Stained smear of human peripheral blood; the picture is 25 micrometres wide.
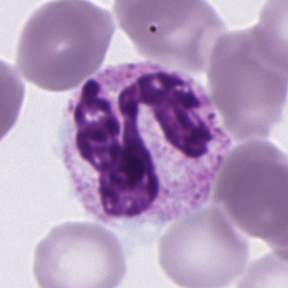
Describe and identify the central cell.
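Dark purple, coarsely clumped chromatin here, and no nucleoli visible in the nucleus. Plenty of pale pink-lilac cytoplasm around it, with fine pinkish-violet granules scattered evenly through. It's about 15 micrometres across. So, a segmented neutrophil.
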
